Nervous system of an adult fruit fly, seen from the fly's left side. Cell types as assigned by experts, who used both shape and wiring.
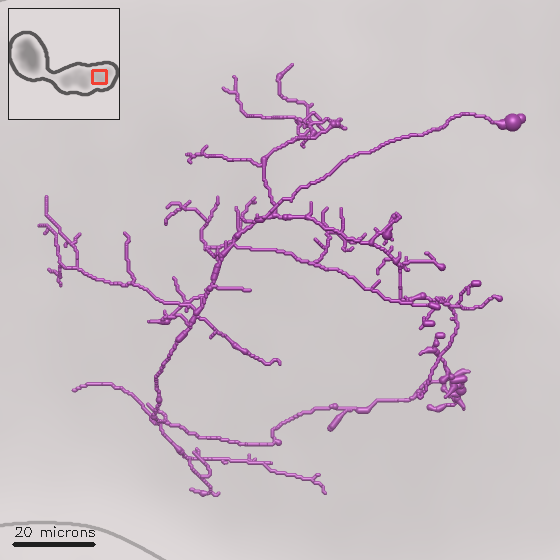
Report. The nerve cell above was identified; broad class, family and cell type: nerve-cord intrinsic neuron; hemilineage 09A; IN09A035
